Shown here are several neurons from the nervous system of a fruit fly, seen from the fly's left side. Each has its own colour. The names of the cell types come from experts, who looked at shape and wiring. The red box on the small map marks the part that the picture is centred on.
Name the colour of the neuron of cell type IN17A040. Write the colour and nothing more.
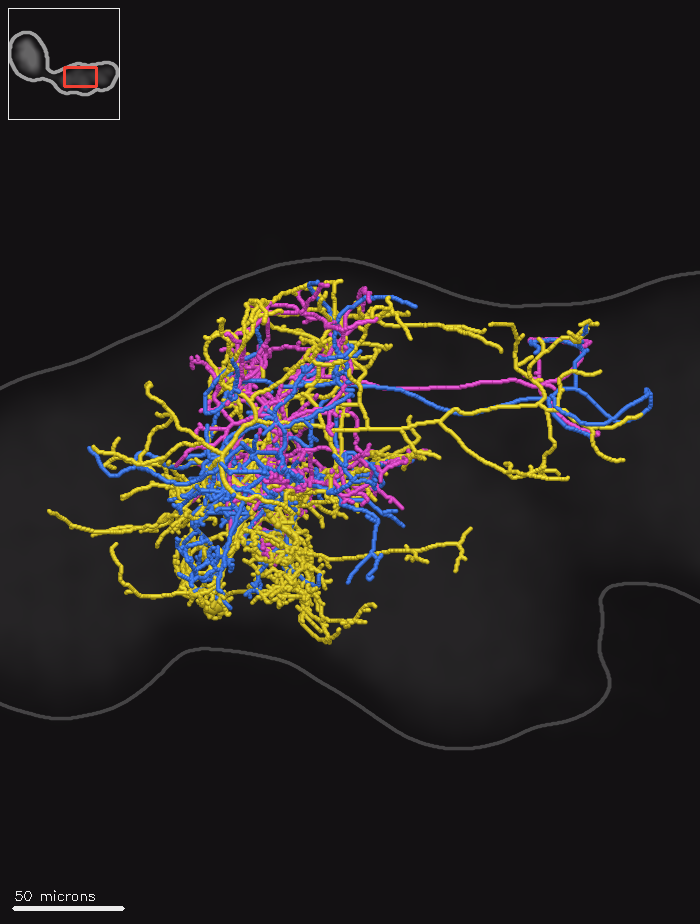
blue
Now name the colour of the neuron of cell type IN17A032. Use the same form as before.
magenta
